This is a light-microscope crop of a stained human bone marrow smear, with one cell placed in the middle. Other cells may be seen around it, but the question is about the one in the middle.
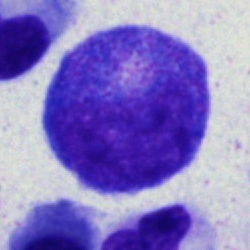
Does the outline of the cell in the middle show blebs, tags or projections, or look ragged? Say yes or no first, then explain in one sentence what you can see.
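No. The cell surface shows no distinct projections.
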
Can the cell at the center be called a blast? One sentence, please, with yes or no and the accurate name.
No, the cell placed in the centre is a promyelocyte and is not a blast.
